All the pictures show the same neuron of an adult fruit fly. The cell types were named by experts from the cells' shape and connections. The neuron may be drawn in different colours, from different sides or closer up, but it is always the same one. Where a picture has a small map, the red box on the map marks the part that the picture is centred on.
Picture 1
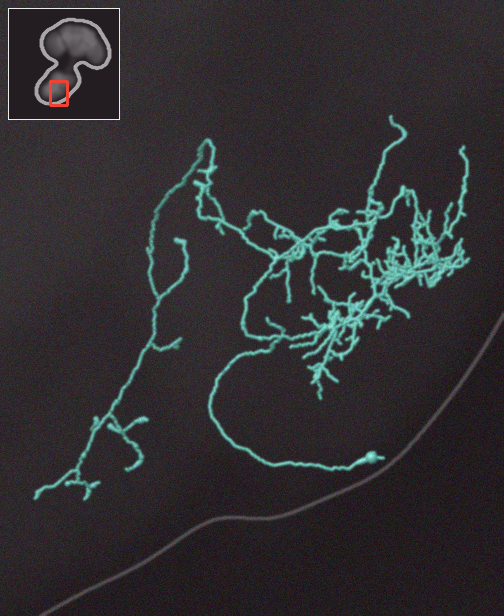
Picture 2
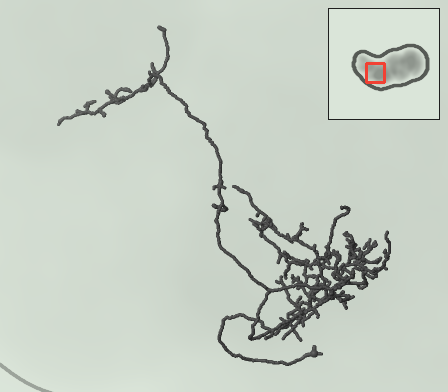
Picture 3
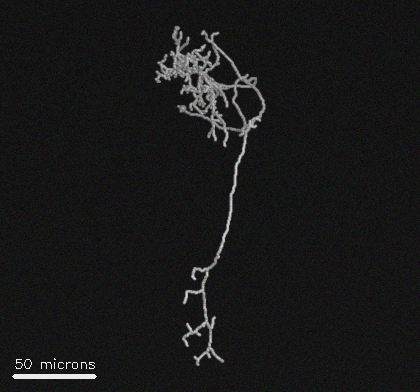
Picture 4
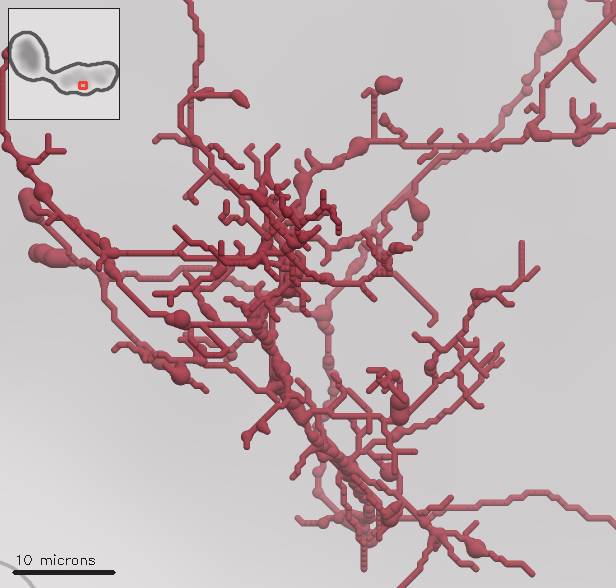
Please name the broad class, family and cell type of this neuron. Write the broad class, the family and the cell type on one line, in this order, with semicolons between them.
nerve-cord intrinsic neuron; hemilineage 01B; IN01B043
